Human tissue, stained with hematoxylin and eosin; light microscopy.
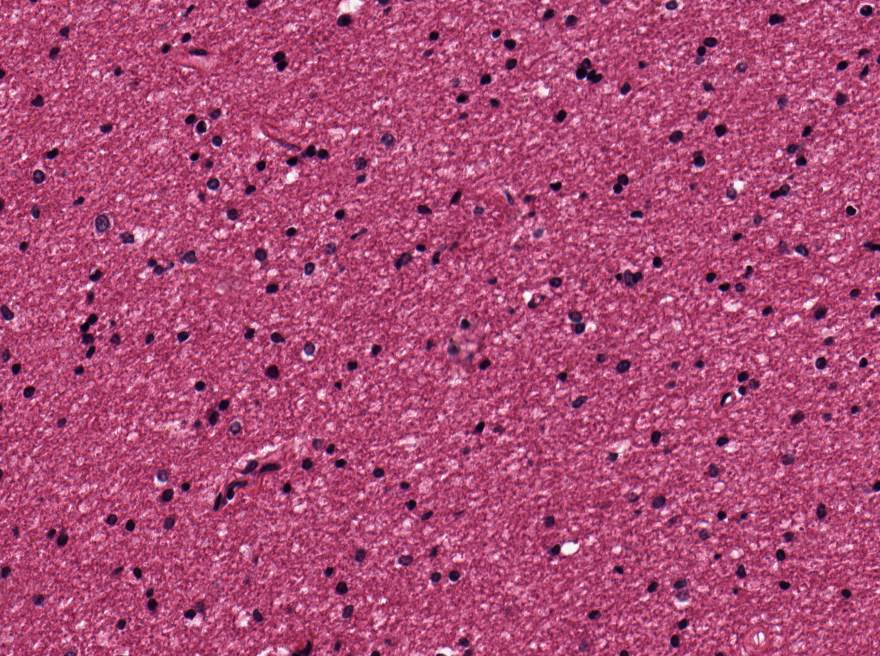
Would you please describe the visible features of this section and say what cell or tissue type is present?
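The whole field consists of a uniform pink matrix in which nuclei are scattered fairly evenly, with no layering or grouping into units. This pink background is a fine meshwork containing many tiny clear spaces. The nuclei are small, round and dark-staining, with little or no visible surrounding cytoplasm. Some lie in pairs or in small groups of three or four. This section is cerebral cortex.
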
